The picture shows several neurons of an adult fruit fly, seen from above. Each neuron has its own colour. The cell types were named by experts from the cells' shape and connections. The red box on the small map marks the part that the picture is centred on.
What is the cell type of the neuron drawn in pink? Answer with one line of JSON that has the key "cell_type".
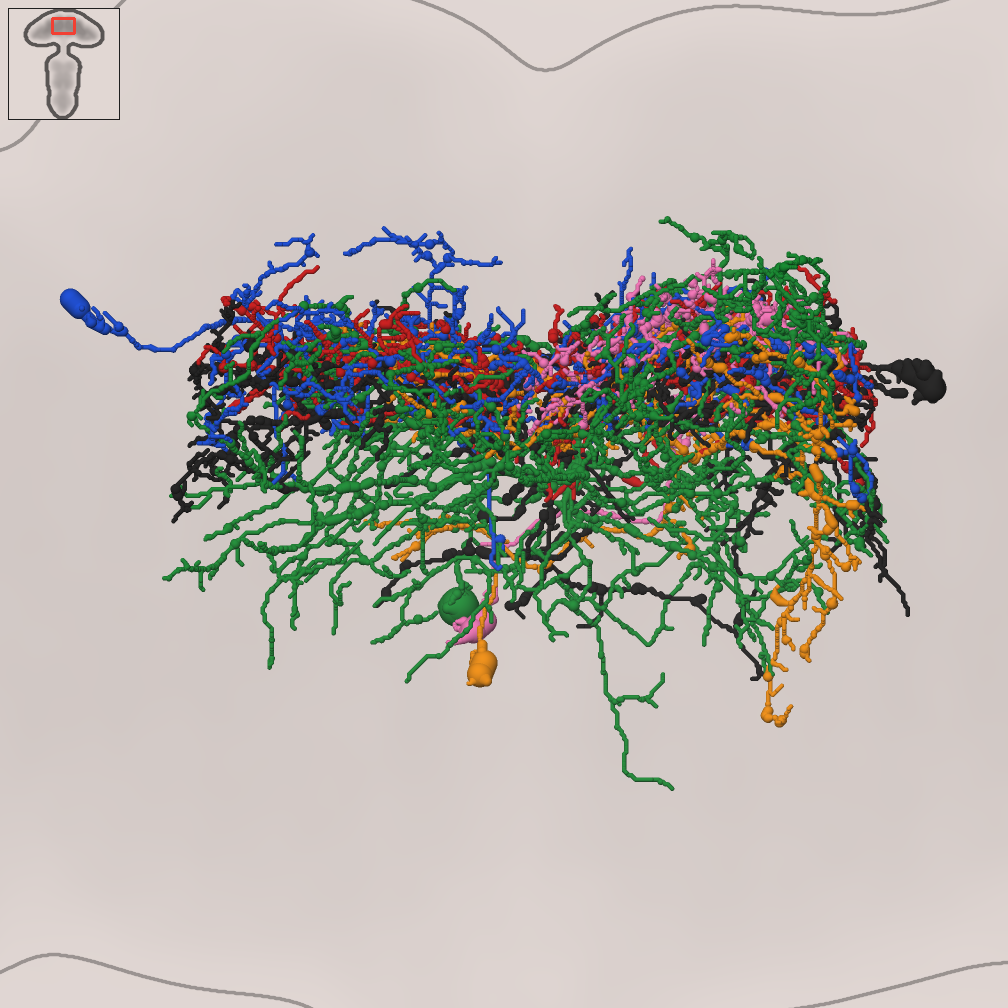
{"cell_type": "GNG223"}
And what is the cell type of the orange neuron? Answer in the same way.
{"cell_type": "GNG213"}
